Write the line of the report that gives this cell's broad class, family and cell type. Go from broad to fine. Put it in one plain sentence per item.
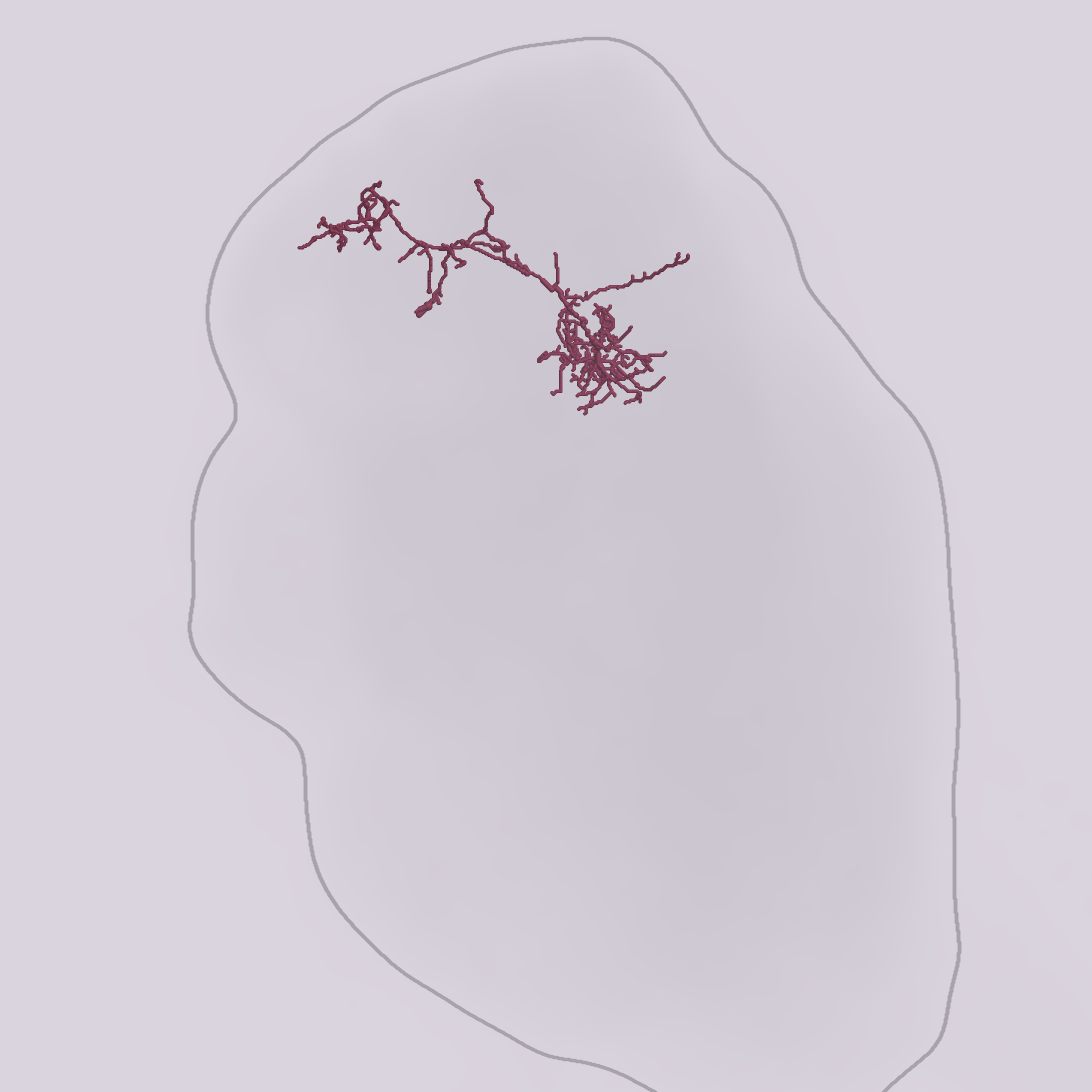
A central-brain intrinsic neuron of hemilineage SLPad1_anterior, type LH008m.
